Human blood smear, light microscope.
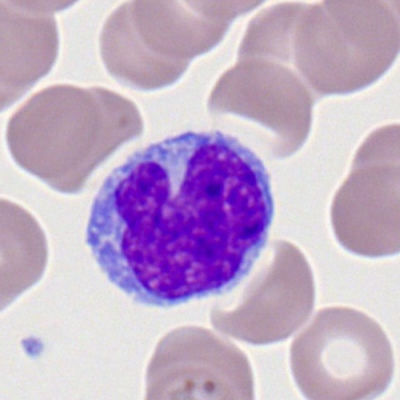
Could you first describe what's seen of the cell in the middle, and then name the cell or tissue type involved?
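Outline roughly round. Nucleus fills most of the cell, with a deep notch cutting in from its top edge. No coarse distinct granules in the cytoplasm. Cell: monocyte.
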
